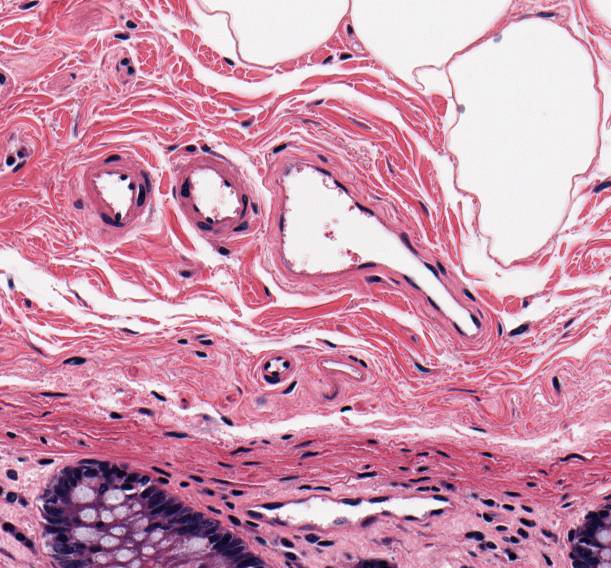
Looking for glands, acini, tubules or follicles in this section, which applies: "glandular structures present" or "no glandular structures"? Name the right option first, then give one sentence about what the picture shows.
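Glandular structures present. Glandular mucosa lies along the bottom of the field, loose fibrous tissue with vessels fills the middle, and fat lies at the top.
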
